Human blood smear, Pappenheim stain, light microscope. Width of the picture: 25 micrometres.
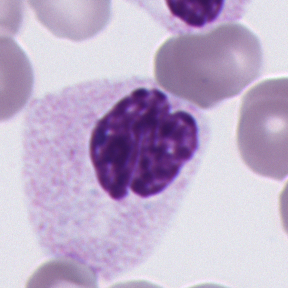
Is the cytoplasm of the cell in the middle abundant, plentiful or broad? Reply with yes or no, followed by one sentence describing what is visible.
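Yes. The cytoplasm is abundant and pale pinkish-lilac.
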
